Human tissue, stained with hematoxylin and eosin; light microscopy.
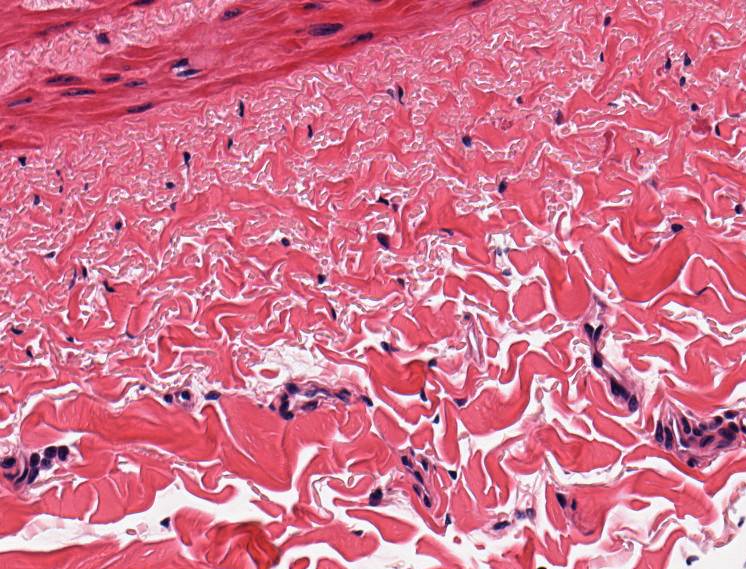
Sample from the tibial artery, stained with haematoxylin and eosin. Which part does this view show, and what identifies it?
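Look here: this is tunica adventitia. Nearly all of it is collagenous connective tissue, with no epithelium. In the lower half, thick wavy pink collagen bundles are parted by white clefts, with small clusters of closely packed dark nuclei among them. In the upper left band, elongated nuclei lie parallel to the band.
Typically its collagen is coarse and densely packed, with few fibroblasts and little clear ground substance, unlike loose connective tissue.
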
